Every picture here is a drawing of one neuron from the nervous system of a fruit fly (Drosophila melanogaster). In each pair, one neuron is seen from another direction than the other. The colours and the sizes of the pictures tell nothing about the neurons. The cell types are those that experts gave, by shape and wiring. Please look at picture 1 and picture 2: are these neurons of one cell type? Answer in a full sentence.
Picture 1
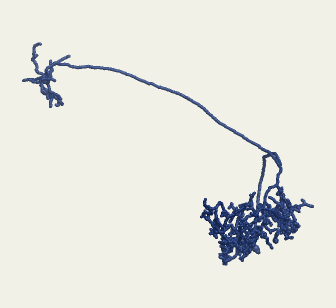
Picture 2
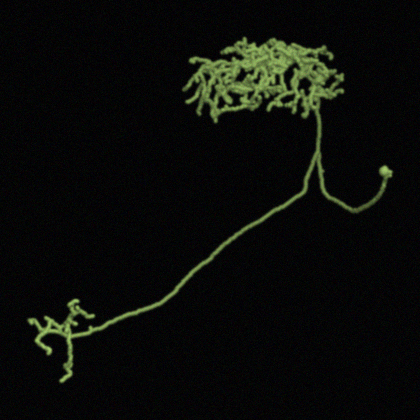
They are of different cell types.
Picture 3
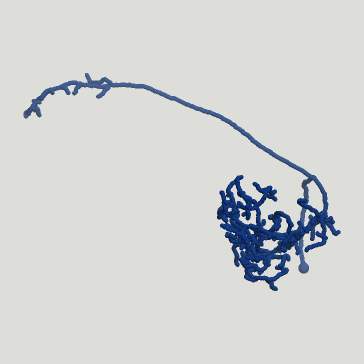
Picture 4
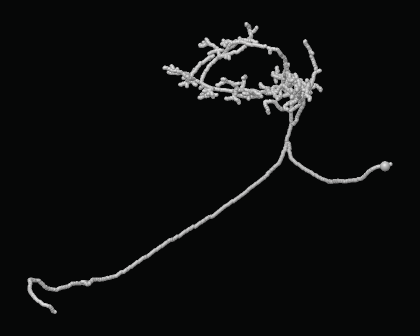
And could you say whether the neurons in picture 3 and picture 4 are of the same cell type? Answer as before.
They are of different cell types.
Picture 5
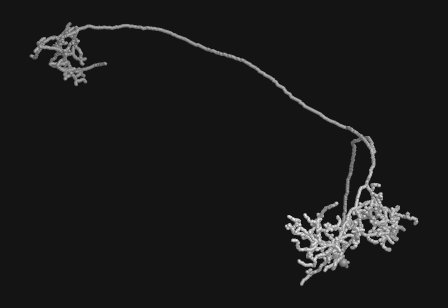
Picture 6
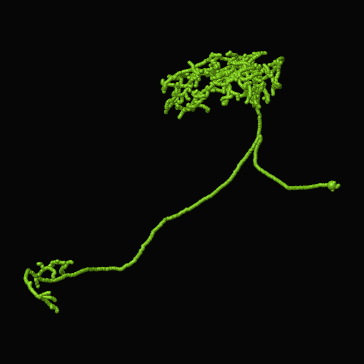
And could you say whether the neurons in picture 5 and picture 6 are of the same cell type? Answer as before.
They are of different cell types.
